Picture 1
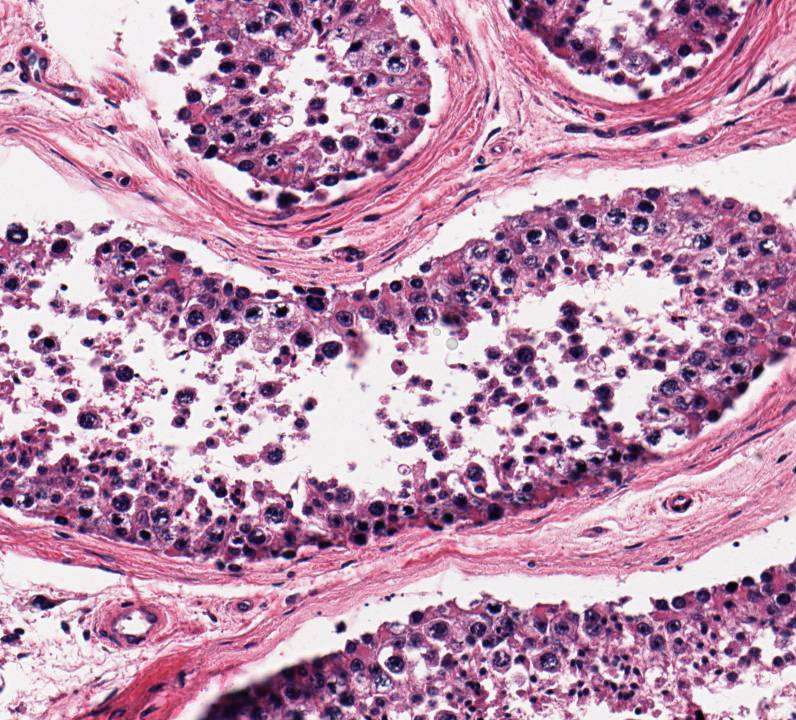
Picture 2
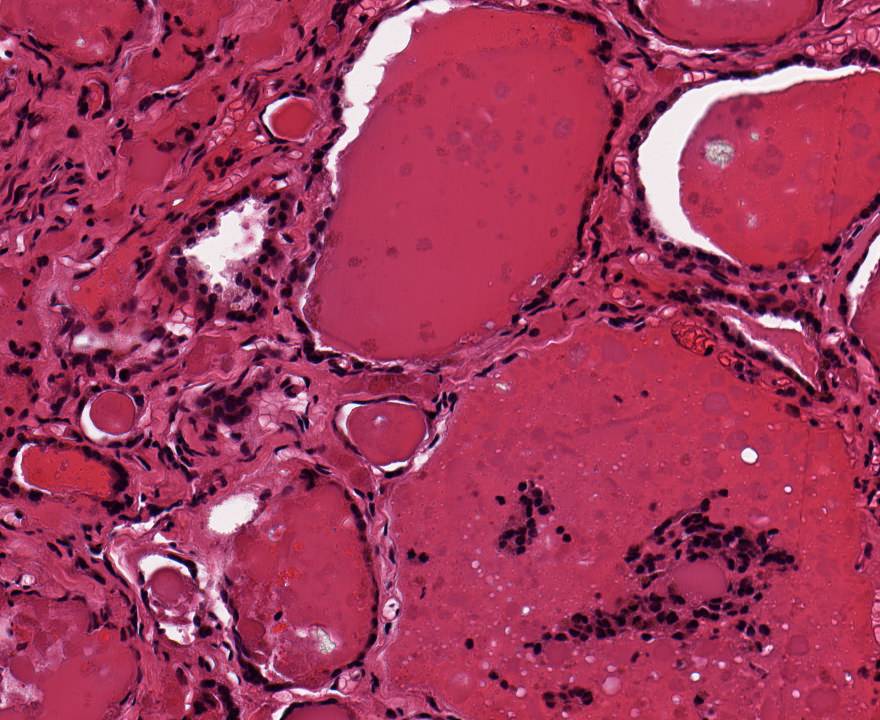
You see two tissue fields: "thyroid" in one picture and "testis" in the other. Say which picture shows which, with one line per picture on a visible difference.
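Picture 1 shows tissue from the testis. The tubules are lined by many layers of rounded cells rather than by a single layer.
Picture 2 shows tissue from the thyroid. The follicles are lined by a single layer of flattened cells with dark elongated nuclei.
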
